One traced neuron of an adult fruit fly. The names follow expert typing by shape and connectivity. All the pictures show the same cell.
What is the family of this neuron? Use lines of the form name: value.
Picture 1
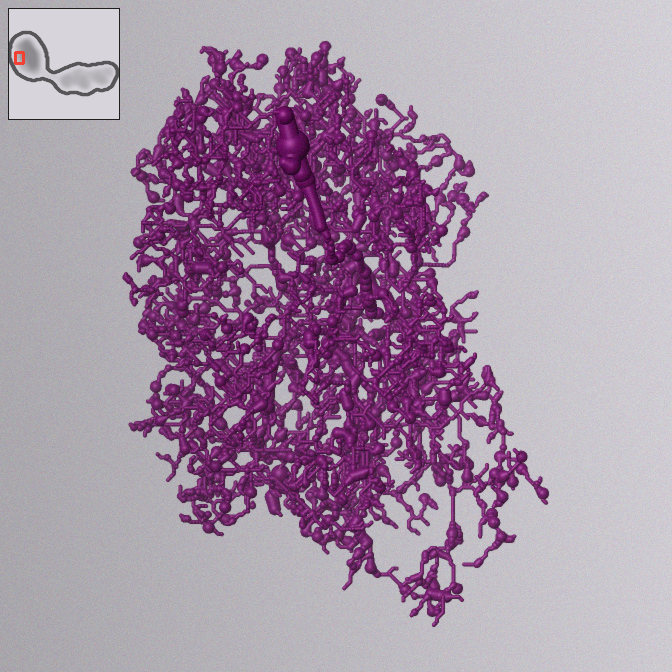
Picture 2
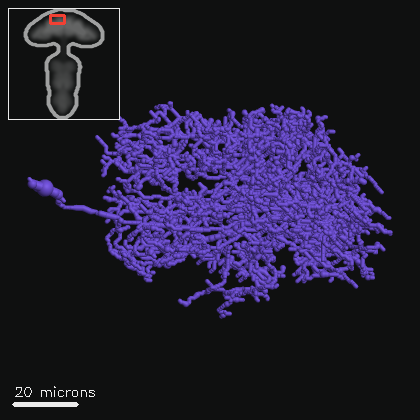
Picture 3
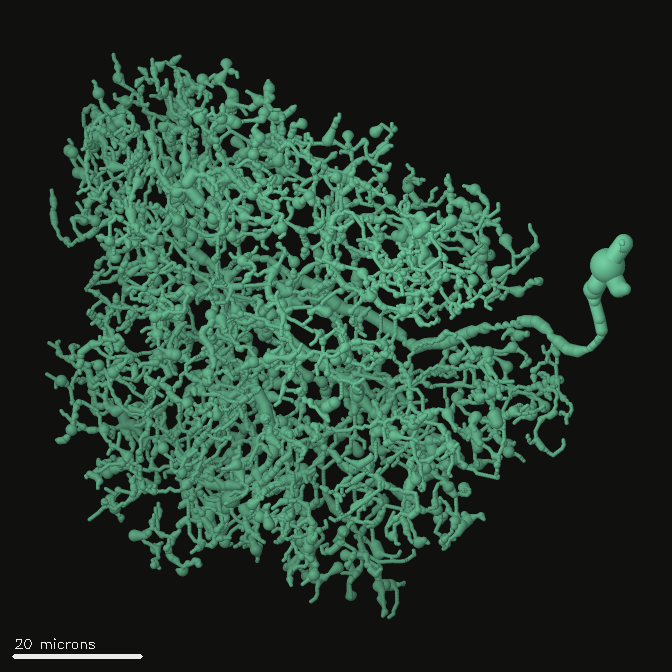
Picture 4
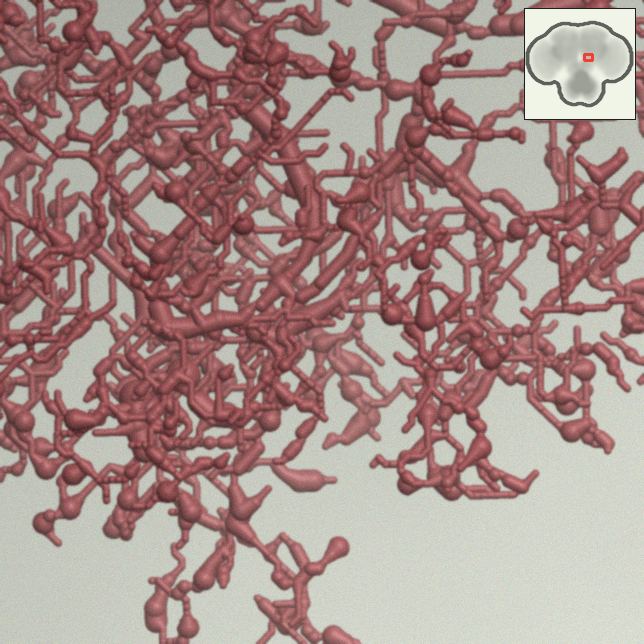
family: hemilineage ALl1_dorsal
